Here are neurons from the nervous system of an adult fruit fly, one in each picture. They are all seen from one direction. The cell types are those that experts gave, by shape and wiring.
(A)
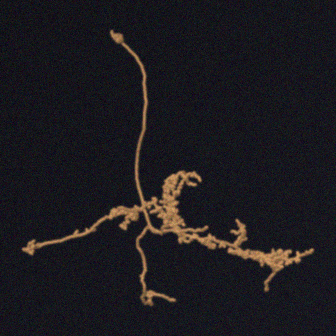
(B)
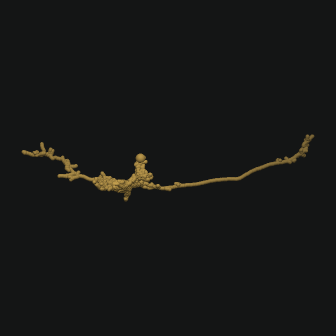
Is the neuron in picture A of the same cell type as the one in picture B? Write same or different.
different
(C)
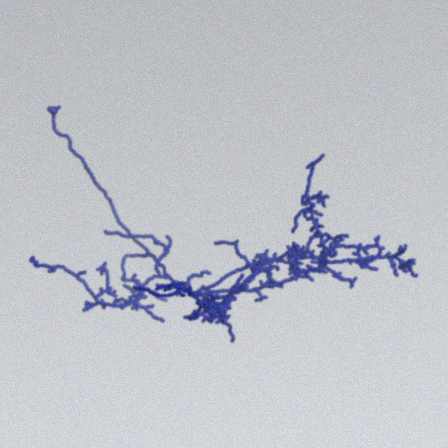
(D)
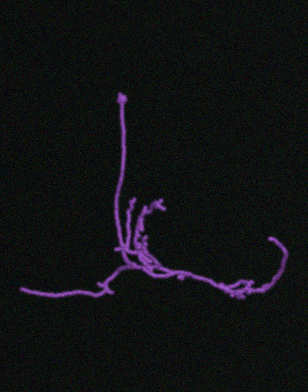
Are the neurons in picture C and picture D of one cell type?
different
